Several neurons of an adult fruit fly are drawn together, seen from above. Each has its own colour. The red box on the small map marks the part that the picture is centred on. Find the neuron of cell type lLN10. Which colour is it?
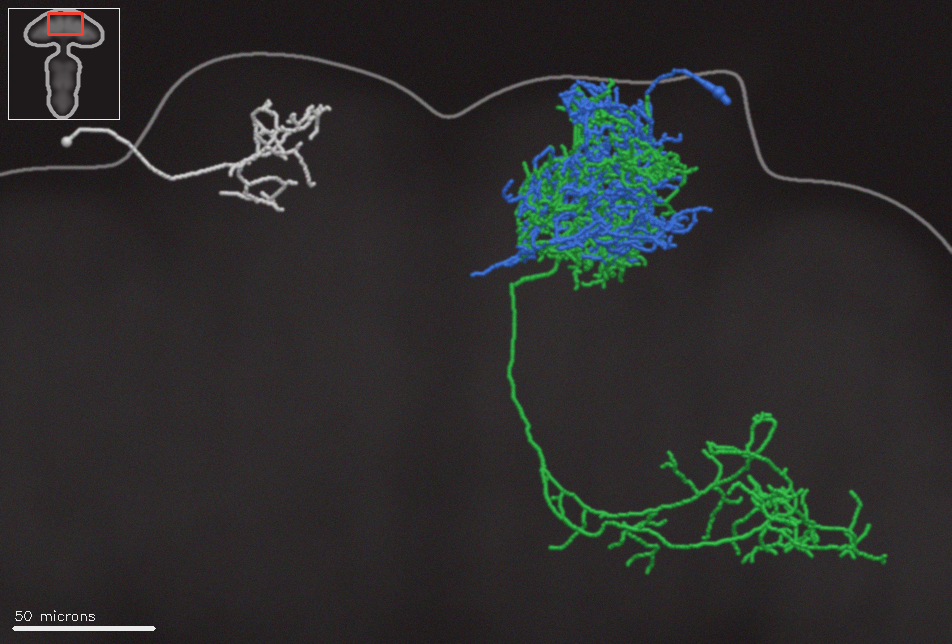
blue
